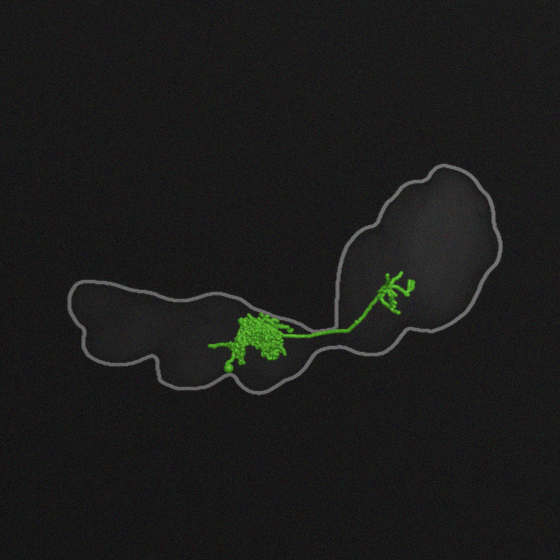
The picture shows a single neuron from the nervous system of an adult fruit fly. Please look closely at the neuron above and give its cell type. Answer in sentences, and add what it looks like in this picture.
Its cell type is AN03A002. It is an ascending neuron. In this view it is wider than it is tall.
